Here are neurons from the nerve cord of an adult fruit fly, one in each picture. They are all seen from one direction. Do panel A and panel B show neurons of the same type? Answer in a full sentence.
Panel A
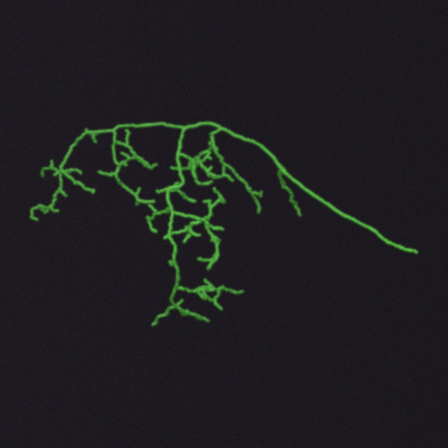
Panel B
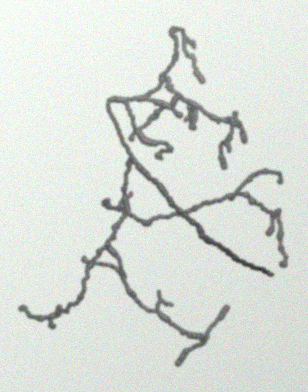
They are of different cell types.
